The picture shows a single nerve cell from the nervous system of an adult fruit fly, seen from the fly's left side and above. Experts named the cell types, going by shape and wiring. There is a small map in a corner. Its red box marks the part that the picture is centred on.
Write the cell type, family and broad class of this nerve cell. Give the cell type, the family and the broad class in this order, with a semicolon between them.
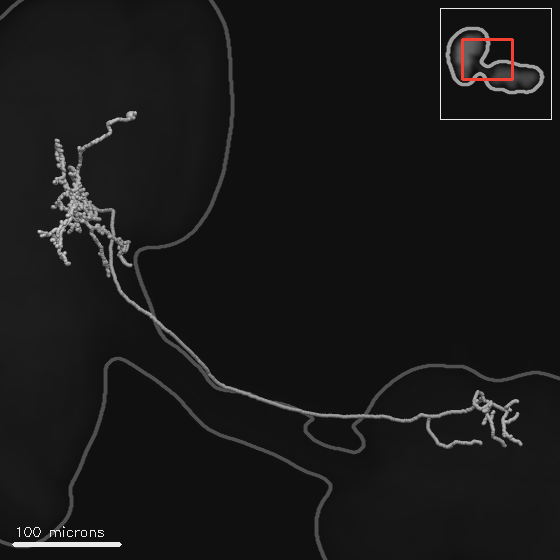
DNpe010; hemilineage PSp3; descending neuron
